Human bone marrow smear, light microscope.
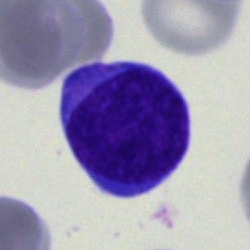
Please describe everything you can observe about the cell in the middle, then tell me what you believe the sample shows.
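Chromatin: dark purple, finely granular, no coarse clumps. Cytoplasm: scant deep-blue rim, widest as a crescent at upper left. No visible granules. No vacuoles. Cell: blast.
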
